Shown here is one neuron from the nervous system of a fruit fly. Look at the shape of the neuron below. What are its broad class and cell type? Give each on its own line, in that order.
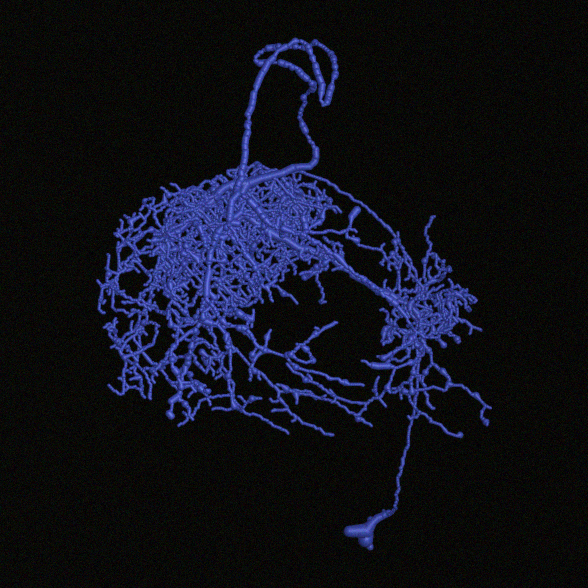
central-brain intrinsic neuron
AVLP479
